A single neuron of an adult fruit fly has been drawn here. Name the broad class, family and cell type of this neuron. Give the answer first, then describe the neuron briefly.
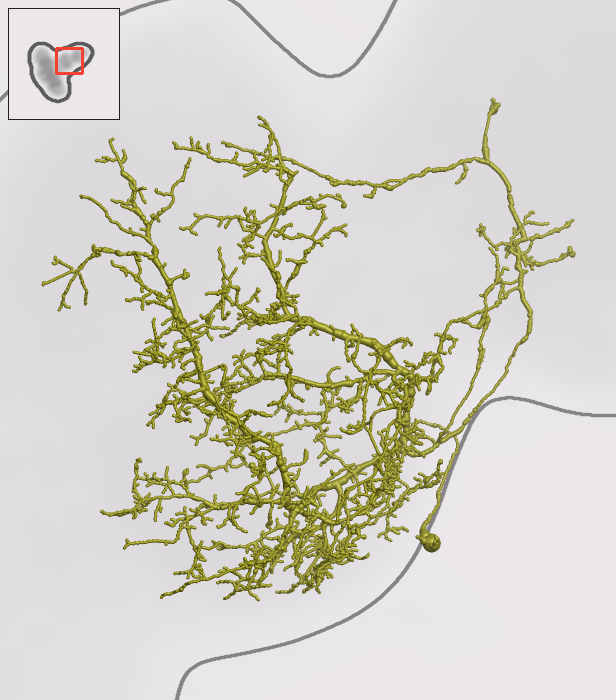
Its broad class is nerve-cord intrinsic neuron. Its family is hemilineage 19B. It is of cell type IN19B008. More than a hundred branch ends can be seen. In this view it is about as wide as it is tall.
